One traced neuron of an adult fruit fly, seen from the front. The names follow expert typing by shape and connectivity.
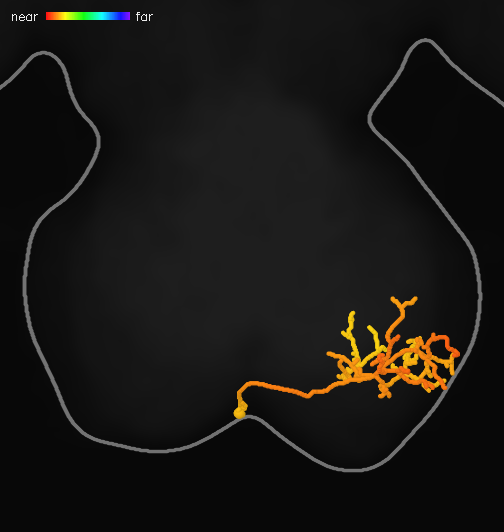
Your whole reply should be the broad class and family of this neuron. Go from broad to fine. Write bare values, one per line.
nerve-cord intrinsic neuron
hemilineage 13B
